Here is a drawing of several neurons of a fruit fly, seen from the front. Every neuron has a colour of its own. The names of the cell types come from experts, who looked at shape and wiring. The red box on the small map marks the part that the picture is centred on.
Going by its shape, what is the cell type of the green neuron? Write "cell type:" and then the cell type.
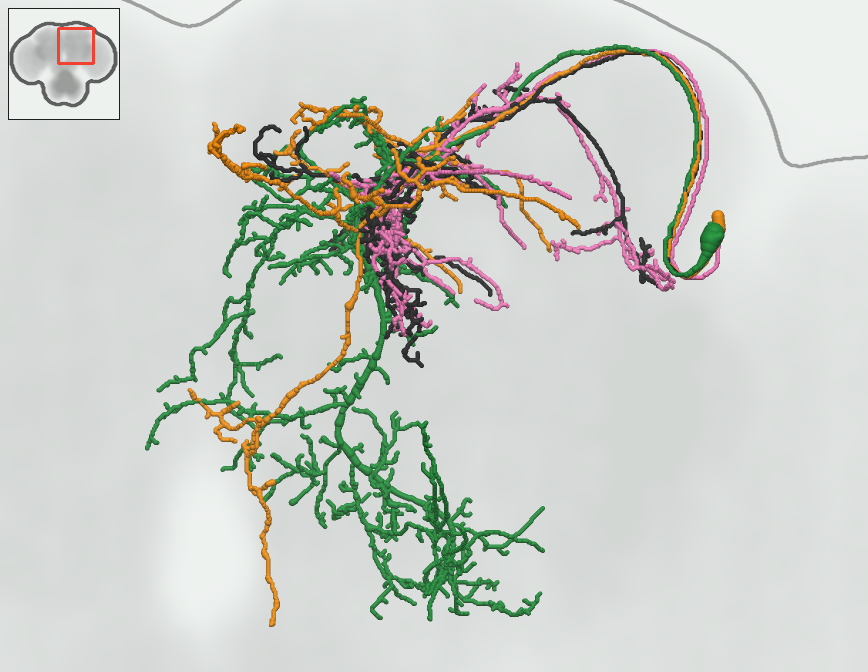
cell type: CL007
